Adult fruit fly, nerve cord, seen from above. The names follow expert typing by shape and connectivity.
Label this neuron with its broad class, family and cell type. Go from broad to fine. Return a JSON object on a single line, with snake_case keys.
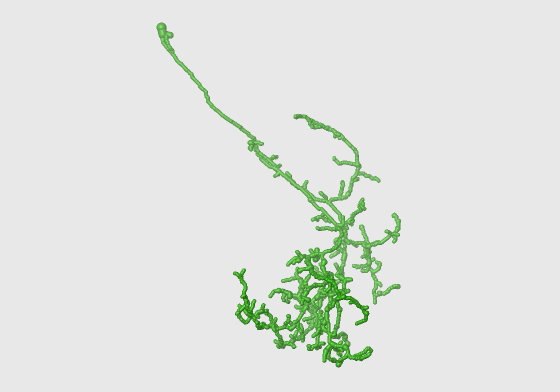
{"broad_class": "nerve-cord intrinsic neuron", "family": "hemilineage 13B", "cell_type": "IN13B087"}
